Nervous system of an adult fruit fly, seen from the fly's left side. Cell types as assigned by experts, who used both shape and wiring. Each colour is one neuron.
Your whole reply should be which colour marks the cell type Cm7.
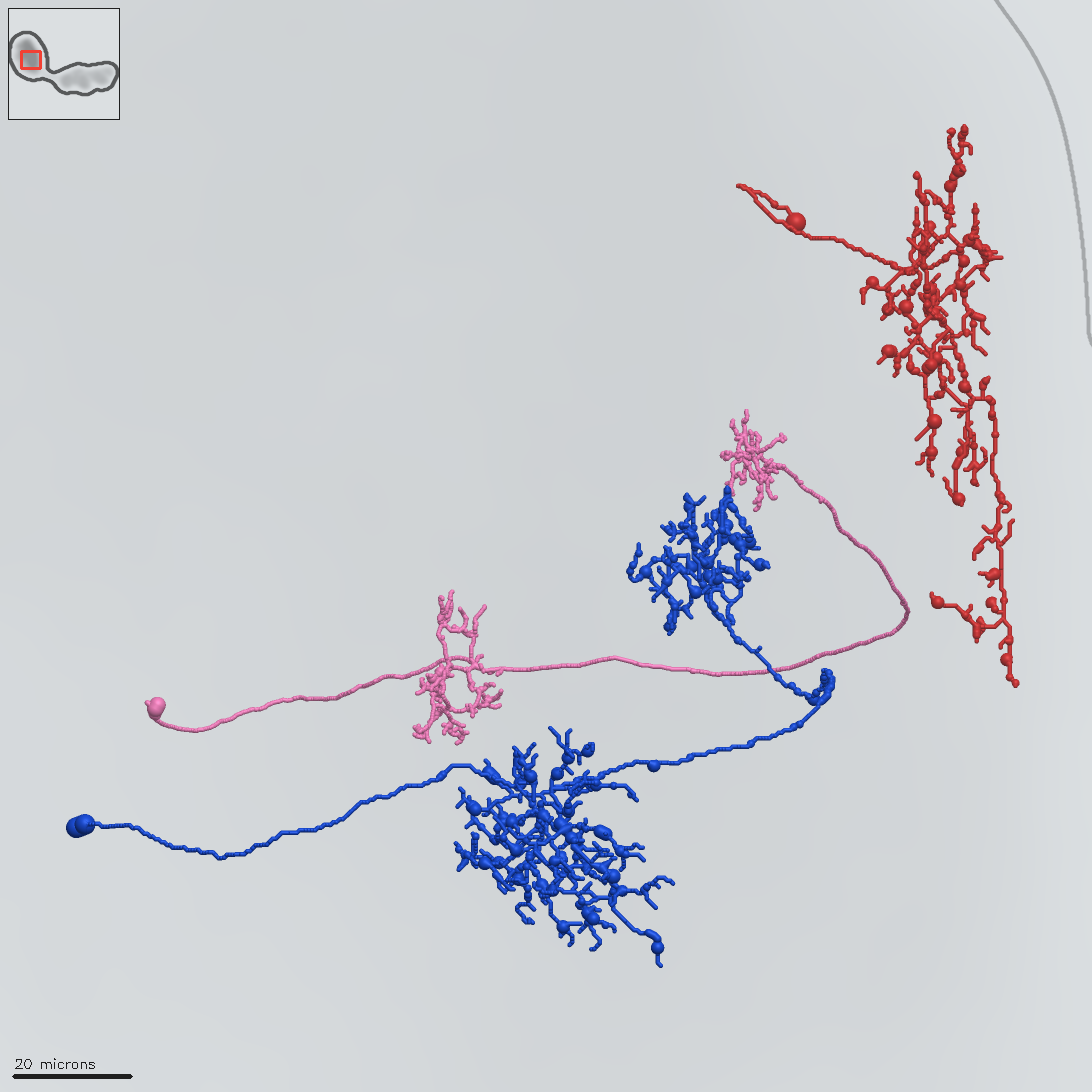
red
